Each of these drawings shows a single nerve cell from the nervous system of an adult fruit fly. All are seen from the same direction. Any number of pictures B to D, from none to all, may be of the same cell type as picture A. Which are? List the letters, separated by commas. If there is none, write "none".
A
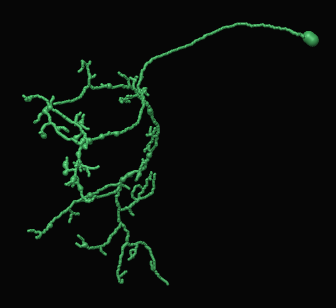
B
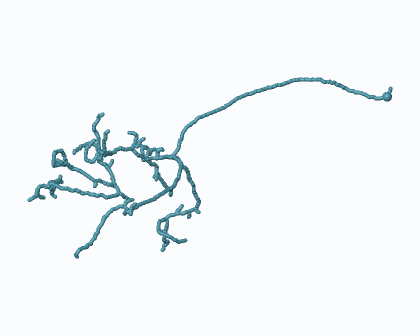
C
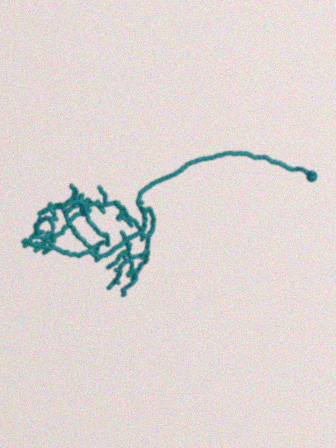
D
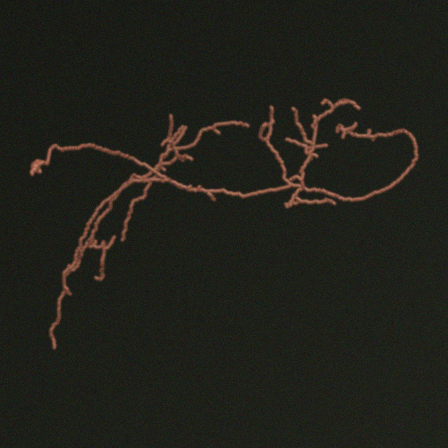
none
